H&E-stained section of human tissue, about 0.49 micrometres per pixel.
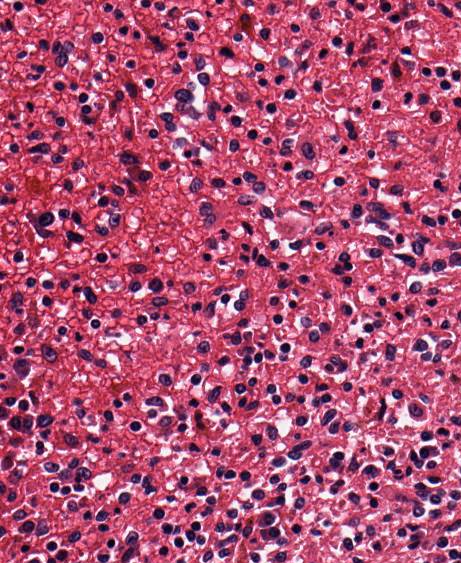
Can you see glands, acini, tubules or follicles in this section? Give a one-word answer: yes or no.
No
